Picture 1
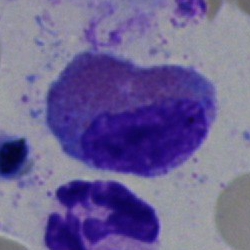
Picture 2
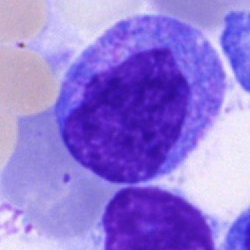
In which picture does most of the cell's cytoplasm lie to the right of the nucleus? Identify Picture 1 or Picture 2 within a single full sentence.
Toward the left lies the nucleus of the cell in picture 2.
